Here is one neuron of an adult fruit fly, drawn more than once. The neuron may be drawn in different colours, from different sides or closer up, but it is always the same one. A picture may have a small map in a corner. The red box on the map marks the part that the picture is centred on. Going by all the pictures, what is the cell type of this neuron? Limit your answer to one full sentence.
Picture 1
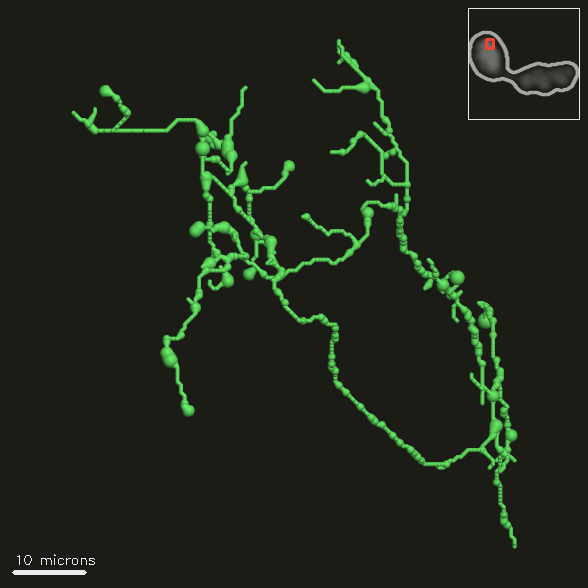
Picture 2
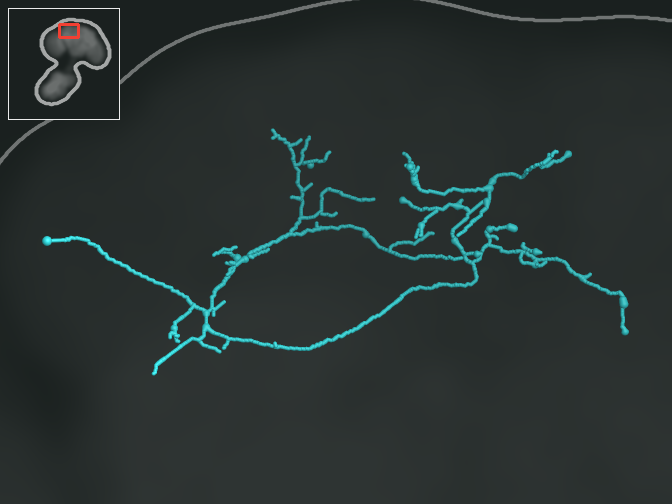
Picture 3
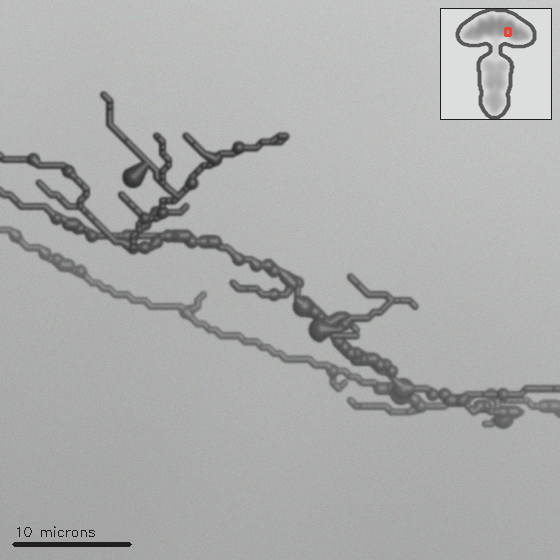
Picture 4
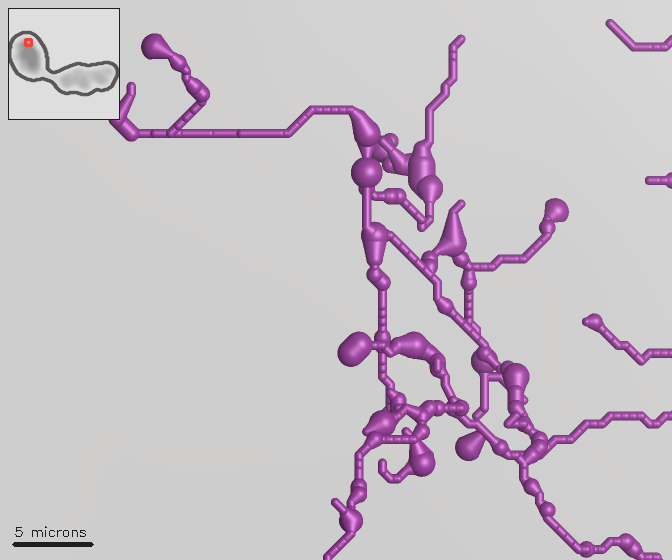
This neuron is recognized as the cell type SLP324.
